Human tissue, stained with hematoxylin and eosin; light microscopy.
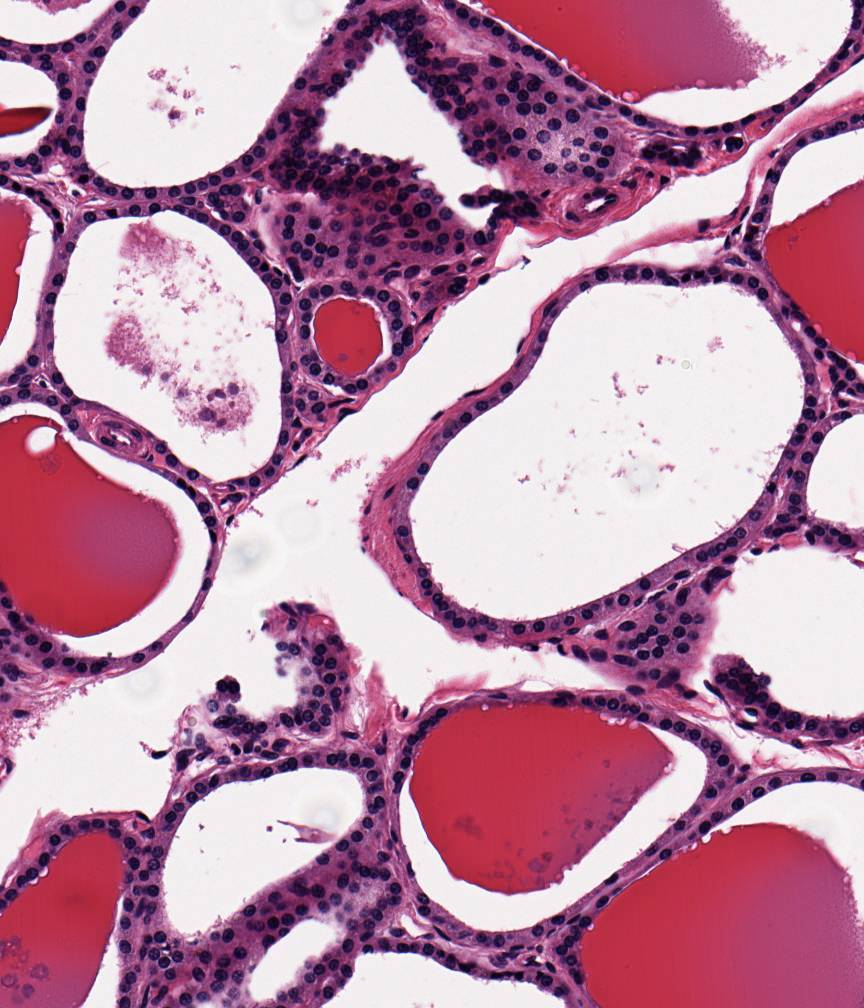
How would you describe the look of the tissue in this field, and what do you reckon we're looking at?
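Lots of follicles here hold homogeneous deep red colloid, at the lower right and along the left edge, for instance. They're lined by a single layer of flattened to cuboidal epithelial cells, with round, dark, evenly spaced nuclei. At the top centre, crowded solid clusters of epithelial cells sit between the follicles. So, this is thyroid.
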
